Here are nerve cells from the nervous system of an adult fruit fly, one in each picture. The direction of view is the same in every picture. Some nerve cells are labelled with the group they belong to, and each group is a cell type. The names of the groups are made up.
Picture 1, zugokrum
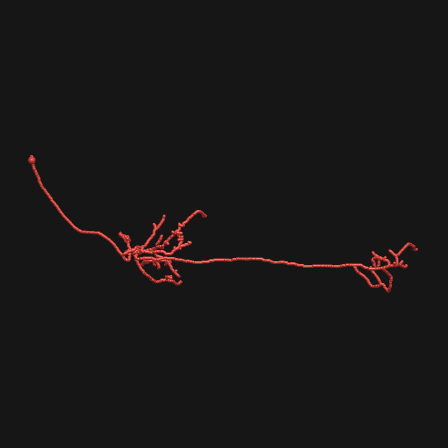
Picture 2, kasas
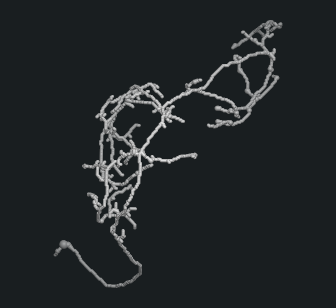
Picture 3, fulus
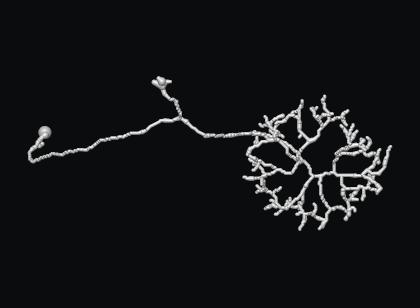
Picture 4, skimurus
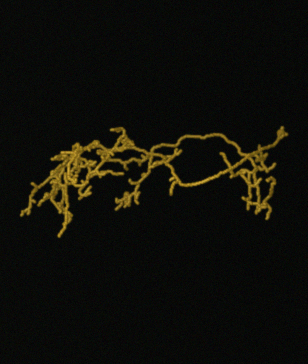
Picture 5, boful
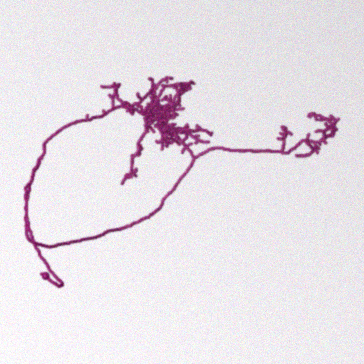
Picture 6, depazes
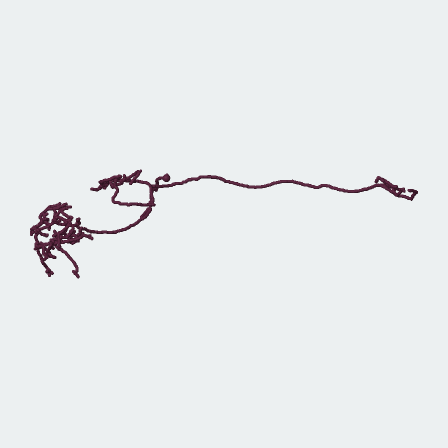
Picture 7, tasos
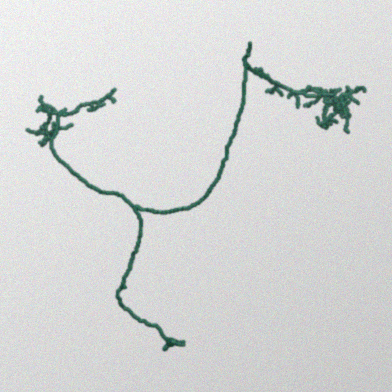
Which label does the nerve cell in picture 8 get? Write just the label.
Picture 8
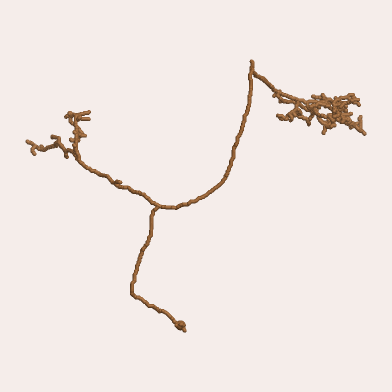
tasos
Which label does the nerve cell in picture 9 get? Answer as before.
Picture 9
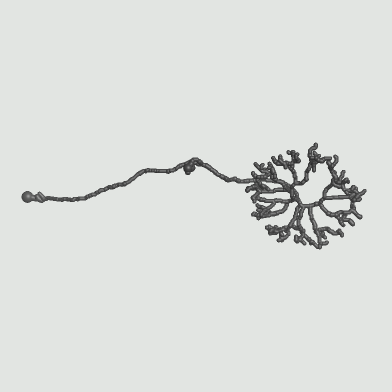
fulus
